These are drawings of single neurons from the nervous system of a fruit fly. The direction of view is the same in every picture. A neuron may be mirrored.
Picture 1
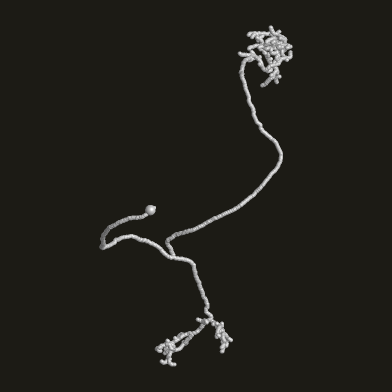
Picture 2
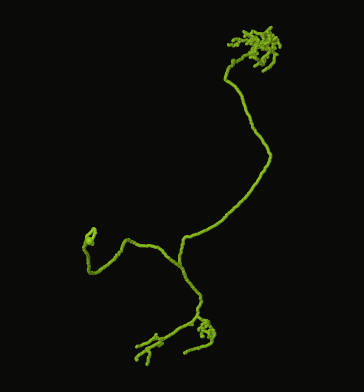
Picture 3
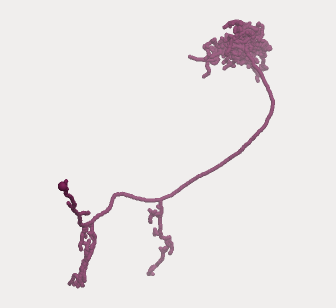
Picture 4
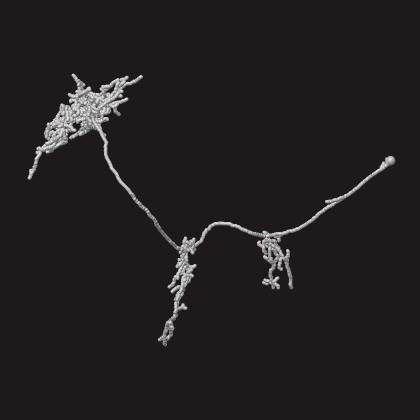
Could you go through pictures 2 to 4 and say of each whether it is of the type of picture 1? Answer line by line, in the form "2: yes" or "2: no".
2: yes
3: no
4: no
